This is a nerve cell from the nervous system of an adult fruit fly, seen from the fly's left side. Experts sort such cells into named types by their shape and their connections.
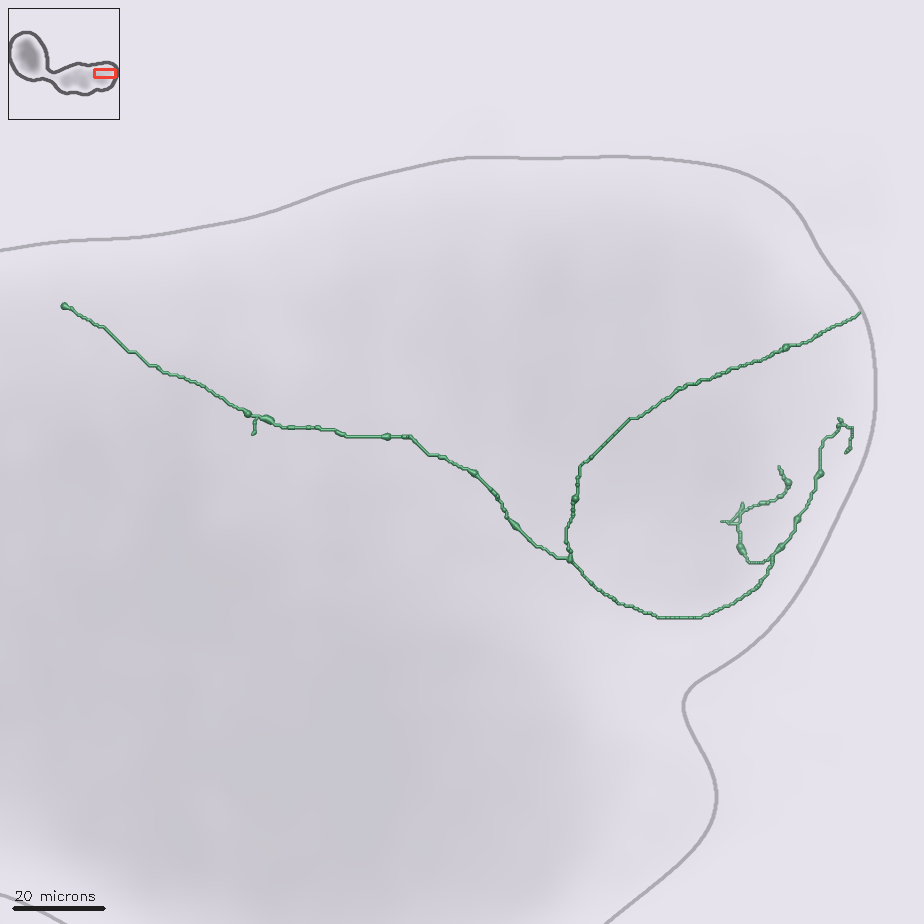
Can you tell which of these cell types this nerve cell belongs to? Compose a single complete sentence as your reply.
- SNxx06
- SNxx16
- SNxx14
The cell type of the nerve cell here is SNxx16.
